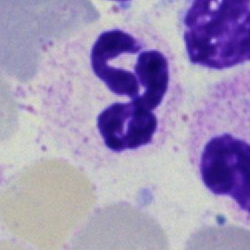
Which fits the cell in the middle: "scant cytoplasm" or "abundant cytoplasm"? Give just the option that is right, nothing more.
Abundant cytoplasm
